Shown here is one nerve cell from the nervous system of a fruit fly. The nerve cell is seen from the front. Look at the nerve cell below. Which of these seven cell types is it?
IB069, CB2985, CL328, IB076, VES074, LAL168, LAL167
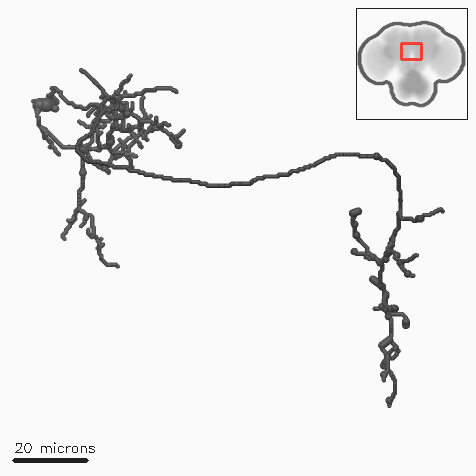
CB2985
